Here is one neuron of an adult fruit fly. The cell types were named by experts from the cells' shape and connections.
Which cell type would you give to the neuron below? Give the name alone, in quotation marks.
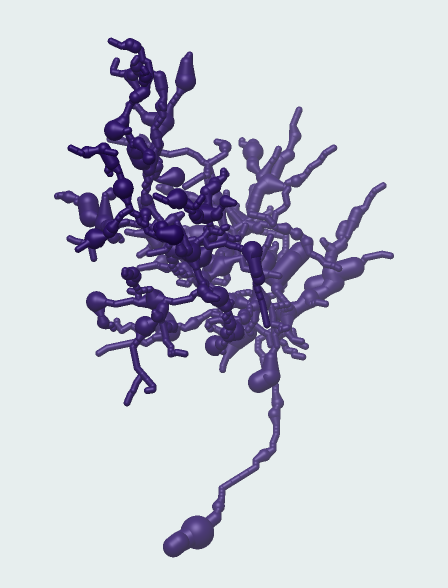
"Li14"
